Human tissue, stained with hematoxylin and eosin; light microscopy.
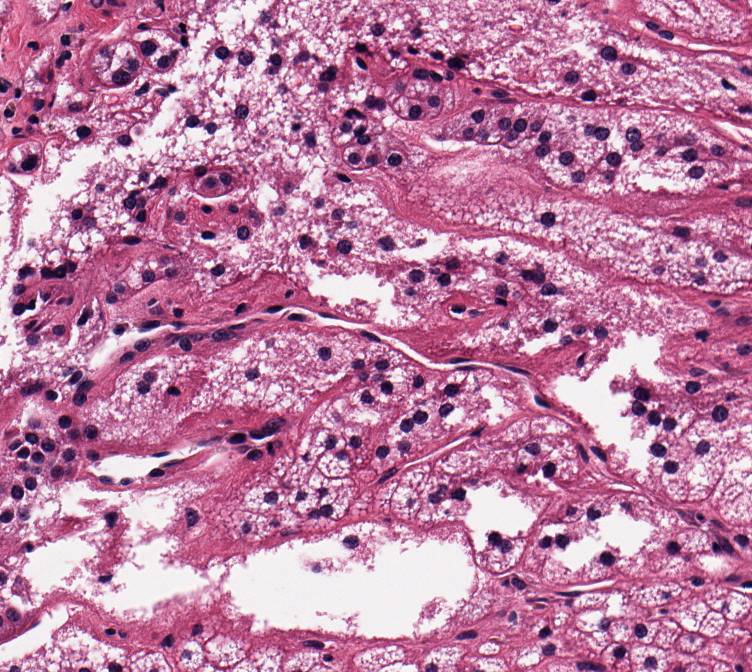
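Adrenal gland: most cells have plentiful pale cytoplasm, finely vacuolated and foamy. Their nuclei are small, round, dark and fairly uniform between cells. Thin-walled capillaries with flattened, elongated endothelial nuclei run through the septa; one crosses the middle from left to right. Between the nests the stroma seems scant, just thin pink fibrous strands.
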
